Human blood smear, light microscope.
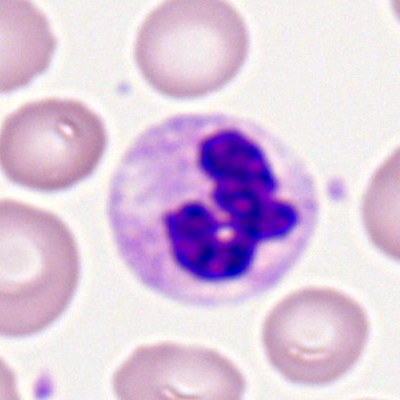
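Segmented neutrophil, the cell in the middle of this stained blood smear. Its outline is round and smooth, and the plentiful pale lilac-pink cytoplasm holds fine pale lilac granules. A small white spot lies in the lower part of the nucleus.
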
